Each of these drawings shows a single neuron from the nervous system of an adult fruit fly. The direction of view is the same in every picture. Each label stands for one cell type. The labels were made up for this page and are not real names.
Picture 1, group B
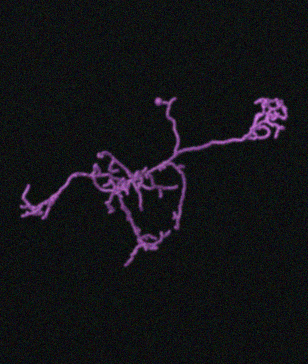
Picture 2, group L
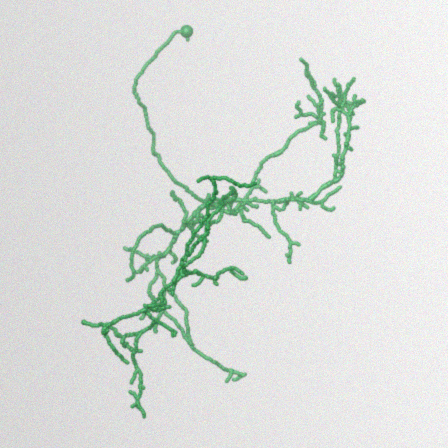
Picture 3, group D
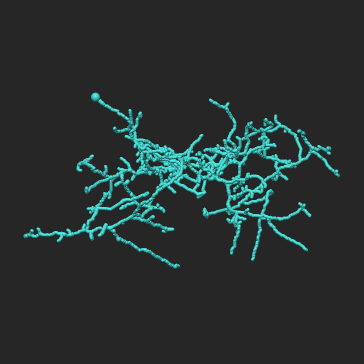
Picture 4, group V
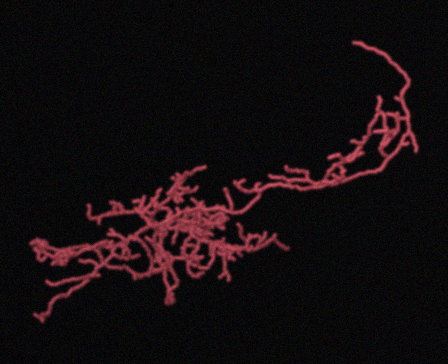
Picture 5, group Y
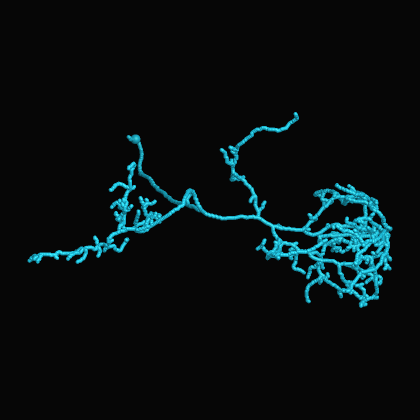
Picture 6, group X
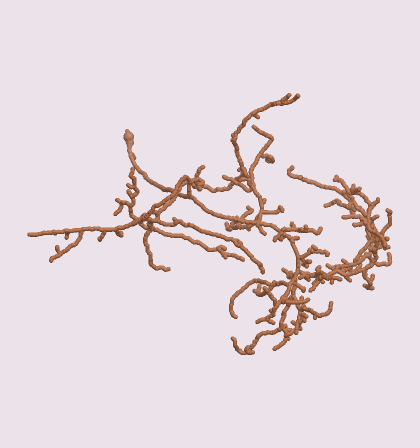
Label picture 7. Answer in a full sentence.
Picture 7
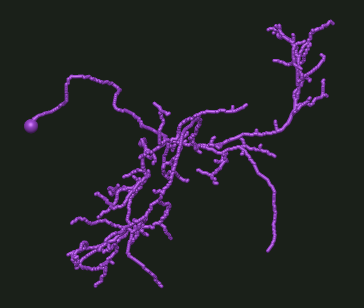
It belongs to group L.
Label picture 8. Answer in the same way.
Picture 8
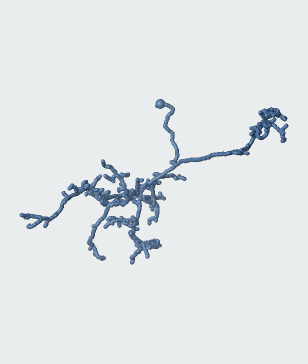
It belongs to group B.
